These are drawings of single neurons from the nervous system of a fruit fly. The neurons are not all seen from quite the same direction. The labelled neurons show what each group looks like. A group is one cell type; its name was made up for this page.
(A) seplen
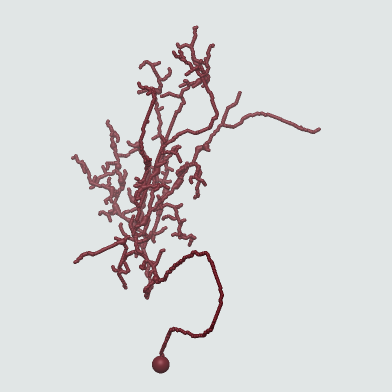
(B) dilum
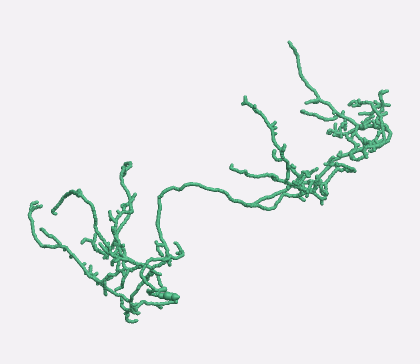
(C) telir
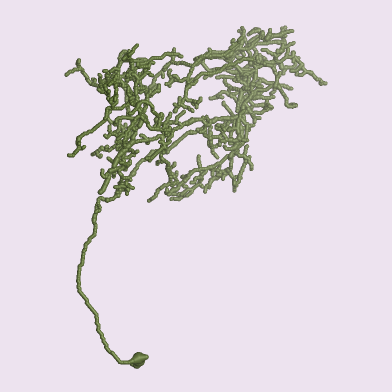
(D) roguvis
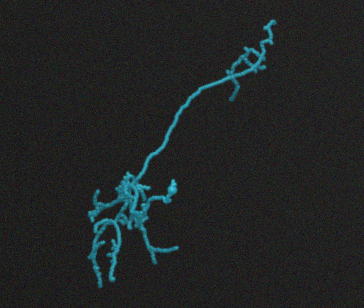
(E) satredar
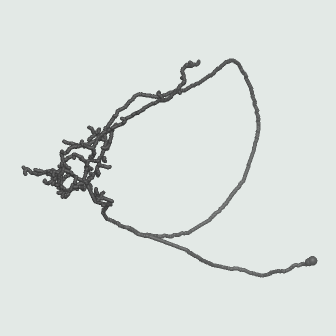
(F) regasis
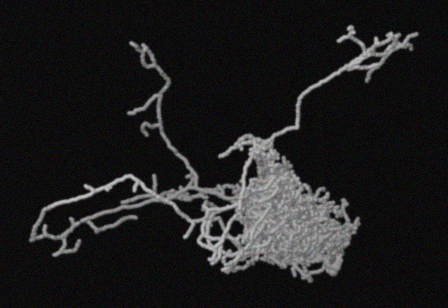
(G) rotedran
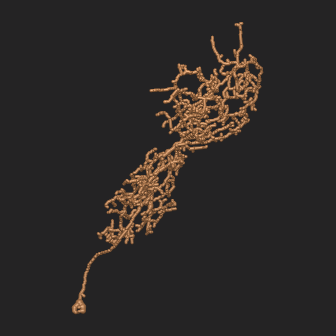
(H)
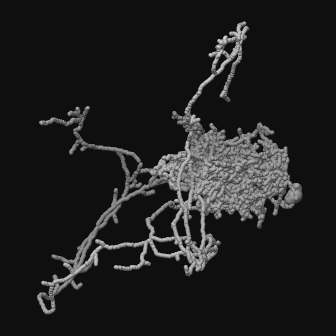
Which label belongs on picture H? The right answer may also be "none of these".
regasis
